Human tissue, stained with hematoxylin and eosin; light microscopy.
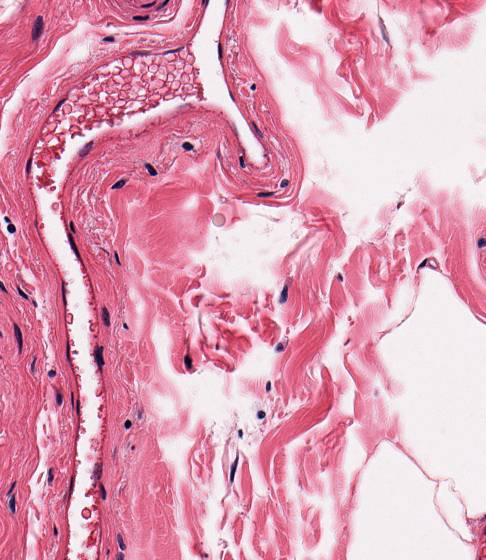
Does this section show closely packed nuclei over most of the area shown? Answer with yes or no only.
No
